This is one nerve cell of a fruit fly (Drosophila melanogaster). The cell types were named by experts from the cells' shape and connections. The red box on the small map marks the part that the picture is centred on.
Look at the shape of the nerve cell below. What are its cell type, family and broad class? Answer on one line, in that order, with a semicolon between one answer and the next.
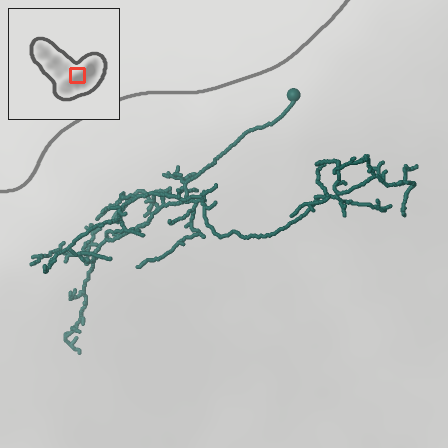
SLP402_a; hemilineage CLp1; central-brain intrinsic neuron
